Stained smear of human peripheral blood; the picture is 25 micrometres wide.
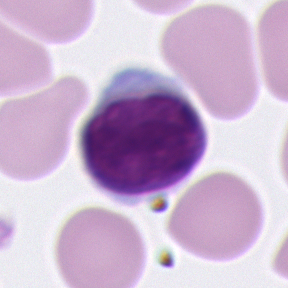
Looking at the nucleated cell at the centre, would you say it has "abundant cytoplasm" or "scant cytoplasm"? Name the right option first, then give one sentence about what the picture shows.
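Scant cytoplasm. The cytoplasm is a scant pale blue rim that is widest at the top of the cell.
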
